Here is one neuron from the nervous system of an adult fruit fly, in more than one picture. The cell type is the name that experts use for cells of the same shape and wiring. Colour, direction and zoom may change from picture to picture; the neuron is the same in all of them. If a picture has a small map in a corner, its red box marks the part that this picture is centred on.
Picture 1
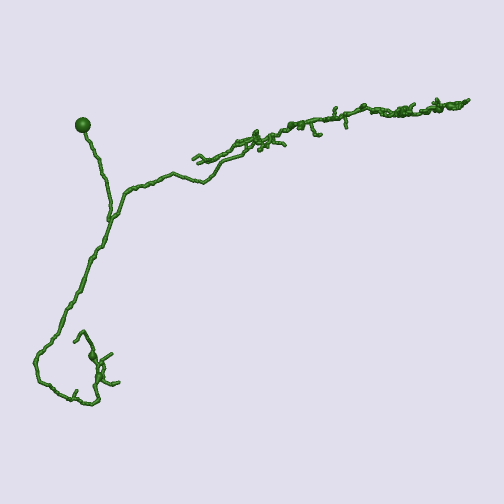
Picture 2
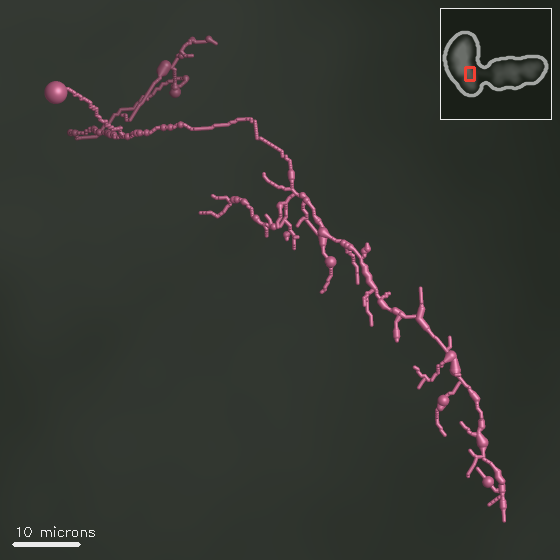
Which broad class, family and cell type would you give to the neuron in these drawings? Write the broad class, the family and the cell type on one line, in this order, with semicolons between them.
optic-lobe intrinsic neuron; MeLo; MeLo5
